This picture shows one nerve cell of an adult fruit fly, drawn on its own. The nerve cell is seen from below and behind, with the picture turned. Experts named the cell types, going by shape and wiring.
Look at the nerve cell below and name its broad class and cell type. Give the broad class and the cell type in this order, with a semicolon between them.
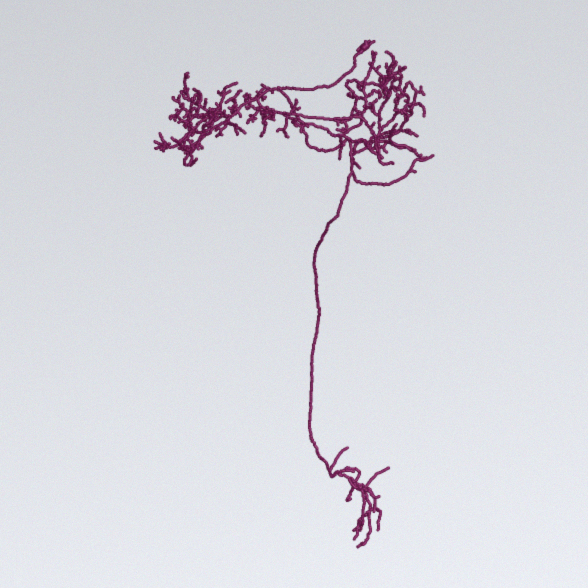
central-brain intrinsic neuron; AVLP024_c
